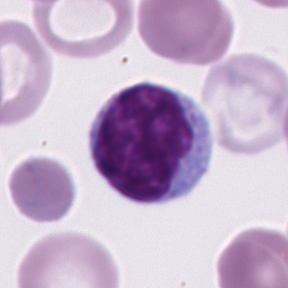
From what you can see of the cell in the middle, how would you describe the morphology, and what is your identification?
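A smooth, round outline encloses a round nucleus that is not divided into lobes. Surrounding it, the cytoplasm is pale blue and contains no vacuoles. It is a typical lymphocyte.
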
